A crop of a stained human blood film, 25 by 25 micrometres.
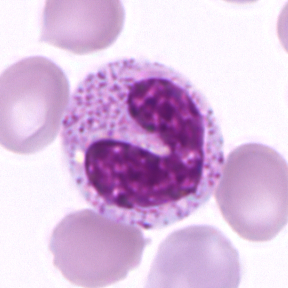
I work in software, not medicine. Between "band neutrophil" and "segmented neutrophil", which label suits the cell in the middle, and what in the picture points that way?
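This is a band neutrophil, not a segmented neutrophil.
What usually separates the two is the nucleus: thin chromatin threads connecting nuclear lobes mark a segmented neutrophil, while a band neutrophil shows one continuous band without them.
As for the rest, I see a round, smooth outline on a cell about 15 micrometres across, with the nucleus filling about 50% of its area. The chromatin is coarsely clumped, with paler patches lying between dark clumps. The cytoplasm is pale pinkish-lilac, and I find no vacuoles in it.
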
